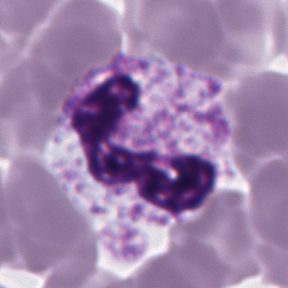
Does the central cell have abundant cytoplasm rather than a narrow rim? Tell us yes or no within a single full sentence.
Yes, it is abundant cytoplasm that surrounds its nucleus.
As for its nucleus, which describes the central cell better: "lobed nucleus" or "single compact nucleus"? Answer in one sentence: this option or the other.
The nucleus has been divided into two or more segments.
